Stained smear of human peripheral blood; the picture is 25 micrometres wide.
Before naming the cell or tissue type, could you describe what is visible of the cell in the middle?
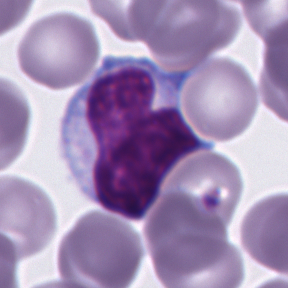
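Starting with the nucleus, there's a deep notch cut into its upper right margin. The chromatin stains dark purple, coarse and mottled, and I can't make out any distinct nucleolus. Over on the left, the cell border is smoothly rounded. What I'm looking at, then, is a typical lymphocyte.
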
